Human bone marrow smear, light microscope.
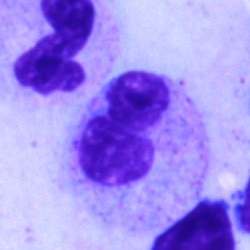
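Band neutrophil at the centre of a stained bone marrow smear. Its outline is roughly round. The nucleus lies toward the upper left, and its chromatin stains dark purple and appears fairly dense. Abundant cytoplasm surrounds the nucleus.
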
